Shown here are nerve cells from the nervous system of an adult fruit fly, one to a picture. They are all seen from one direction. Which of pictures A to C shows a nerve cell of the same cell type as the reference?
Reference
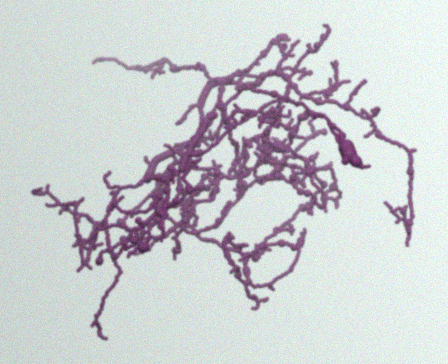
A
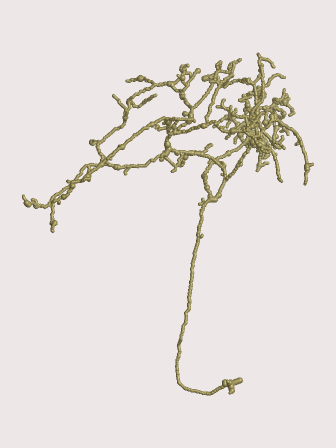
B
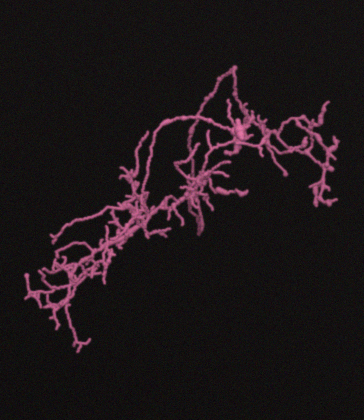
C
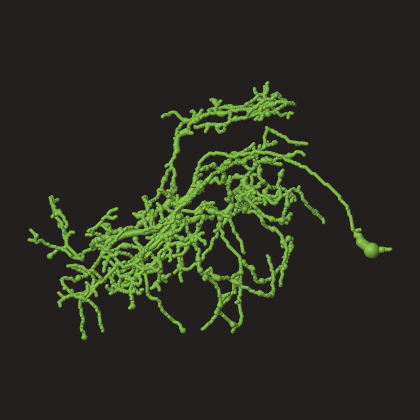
C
